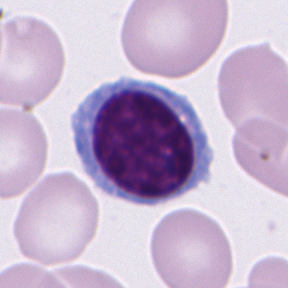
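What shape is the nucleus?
A smooth oval with no indentation.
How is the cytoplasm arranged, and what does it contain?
It forms a rim around the nucleus on all sides and contains neither granules nor vacuoles.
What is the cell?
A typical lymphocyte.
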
